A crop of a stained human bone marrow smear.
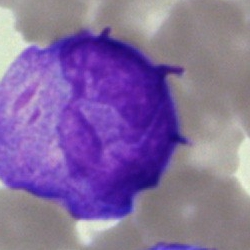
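Blast in a stained bone marrow smear. The outline is irregular, with several short, fine projections from the upper and right edges. Several dark, slit-like creases or folds mark the nucleus, whose chromatin is finely textured with paler patches rather than coarse dark clumps.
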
